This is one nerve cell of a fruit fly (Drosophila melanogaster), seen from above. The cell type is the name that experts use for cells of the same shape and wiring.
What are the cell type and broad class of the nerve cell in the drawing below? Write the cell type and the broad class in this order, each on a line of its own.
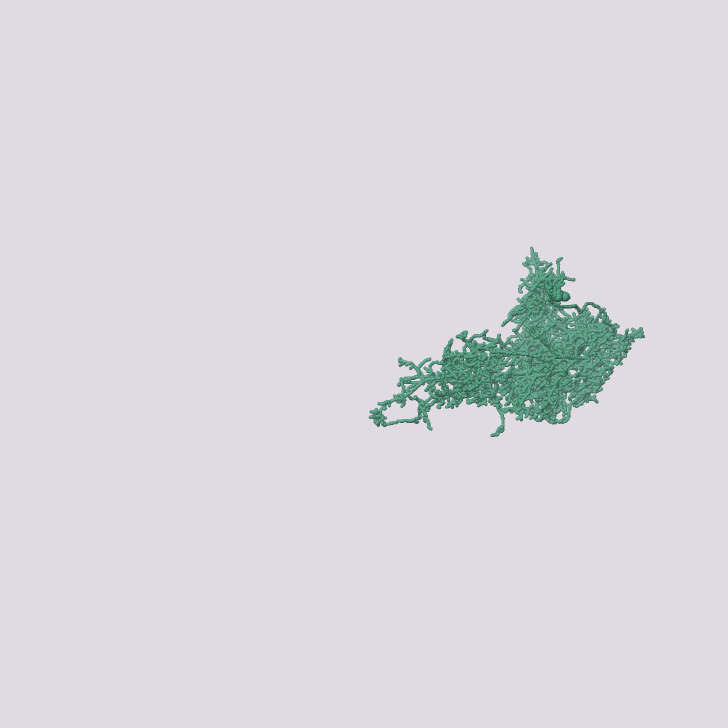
PVLP010
central-brain intrinsic neuron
